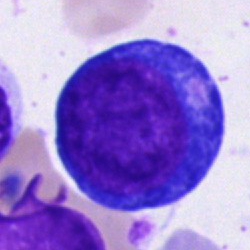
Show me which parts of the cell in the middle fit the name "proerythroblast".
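In this proerythroblast, the cytoplasm stains a deep blue. Its band is wider on the right side of the nucleus than on the left. At the upper right of the cell, a paler patch lies in the cytoplasm. The chromatin is finely granular rather than coarsely clumped.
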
